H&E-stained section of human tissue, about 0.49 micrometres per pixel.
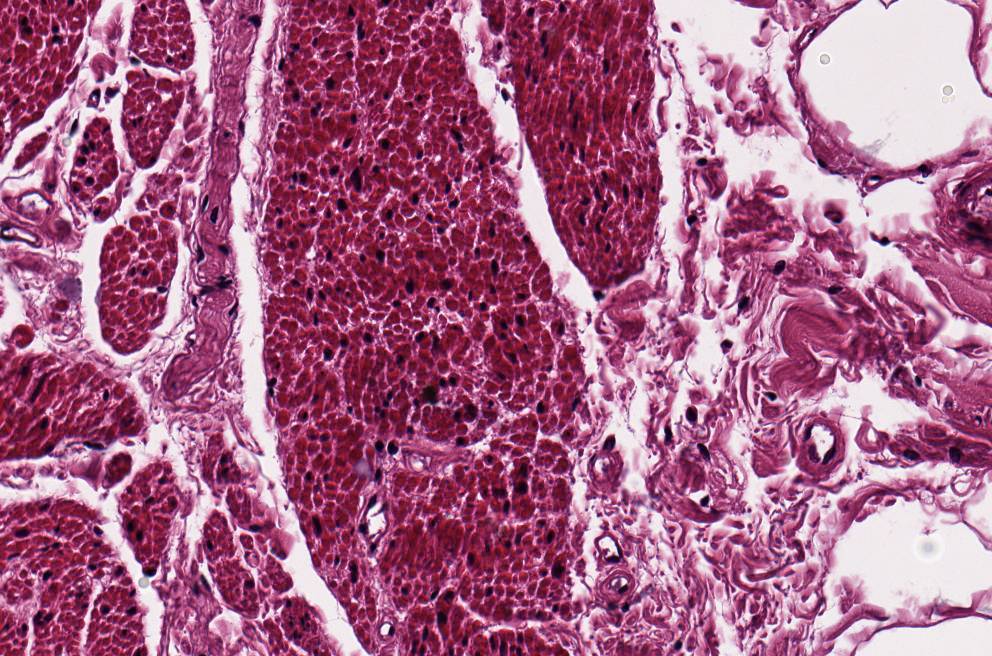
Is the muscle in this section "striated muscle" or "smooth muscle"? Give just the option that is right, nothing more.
Smooth muscle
